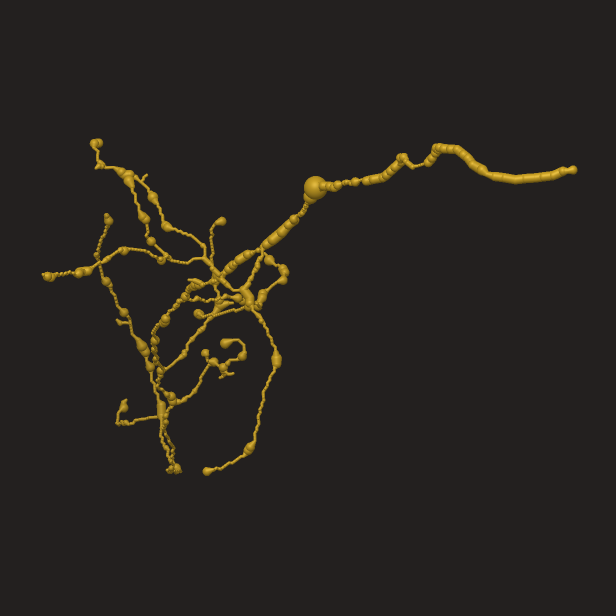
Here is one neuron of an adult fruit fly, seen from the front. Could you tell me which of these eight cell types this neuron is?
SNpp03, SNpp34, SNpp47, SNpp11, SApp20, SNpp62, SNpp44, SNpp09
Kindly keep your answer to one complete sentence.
The cell type name for this neuron is SNpp11.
